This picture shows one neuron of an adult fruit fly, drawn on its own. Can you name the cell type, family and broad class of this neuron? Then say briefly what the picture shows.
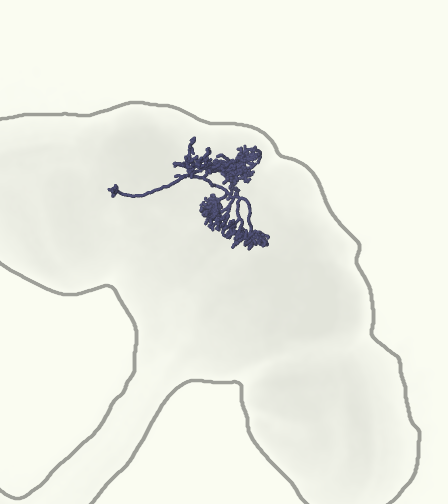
It is of cell type FB4X. The name of its family is class CX. This is a central-brain intrinsic neuron. It lies in the brain. As drawn here it is wider than it is tall.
